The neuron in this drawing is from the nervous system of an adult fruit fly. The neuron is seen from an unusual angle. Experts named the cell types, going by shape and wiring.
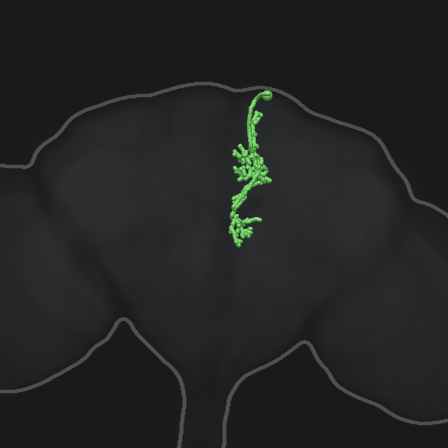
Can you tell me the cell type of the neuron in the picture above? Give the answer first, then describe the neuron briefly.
Its cell type is SMP067. This is a central-brain intrinsic neuron. It is in the brain and does not reach the nerve cord. The cell body is at the top of the picture.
